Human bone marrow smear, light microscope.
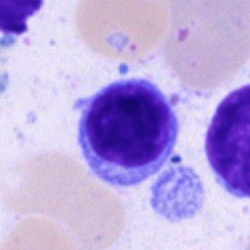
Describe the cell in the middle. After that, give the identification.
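The outline of this cell is roughly round and smooth. Its nucleus lies toward the top, so a wider band of cytoplasm remains below it. No nucleoli are clearly visible in the nucleus. The cytoplasm is stained blue. This cell is a lymphocyte.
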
